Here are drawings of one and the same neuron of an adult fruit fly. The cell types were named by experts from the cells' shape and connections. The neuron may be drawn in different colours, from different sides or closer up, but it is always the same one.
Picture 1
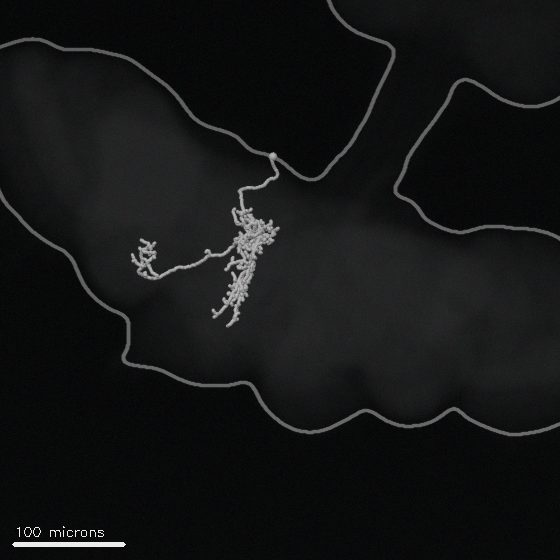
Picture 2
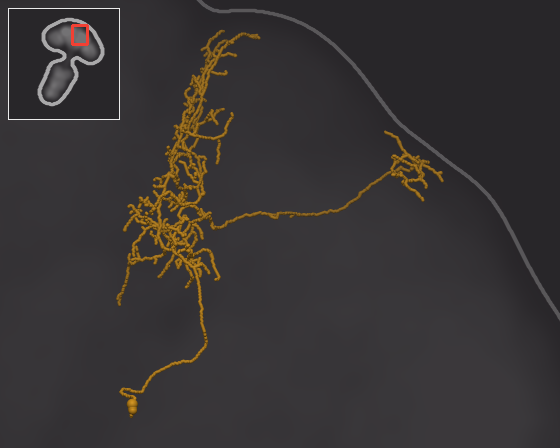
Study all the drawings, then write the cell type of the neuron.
SMP392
